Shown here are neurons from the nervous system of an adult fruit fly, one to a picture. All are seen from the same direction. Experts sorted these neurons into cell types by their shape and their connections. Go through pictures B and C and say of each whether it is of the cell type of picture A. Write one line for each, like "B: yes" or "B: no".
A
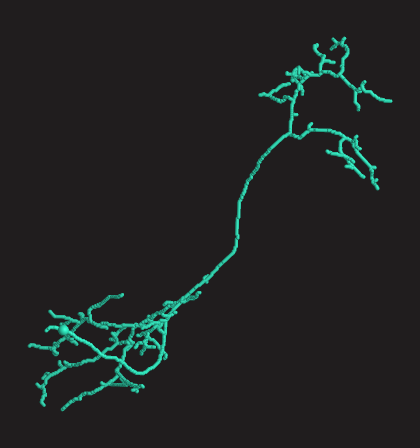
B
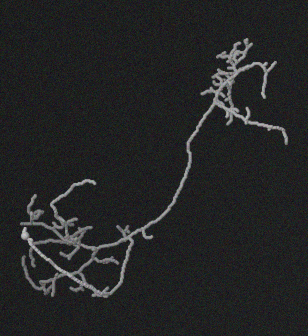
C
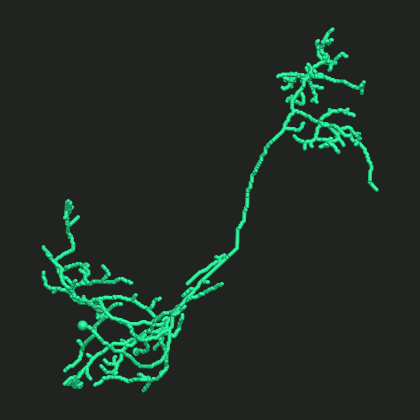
B: yes
C: yes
